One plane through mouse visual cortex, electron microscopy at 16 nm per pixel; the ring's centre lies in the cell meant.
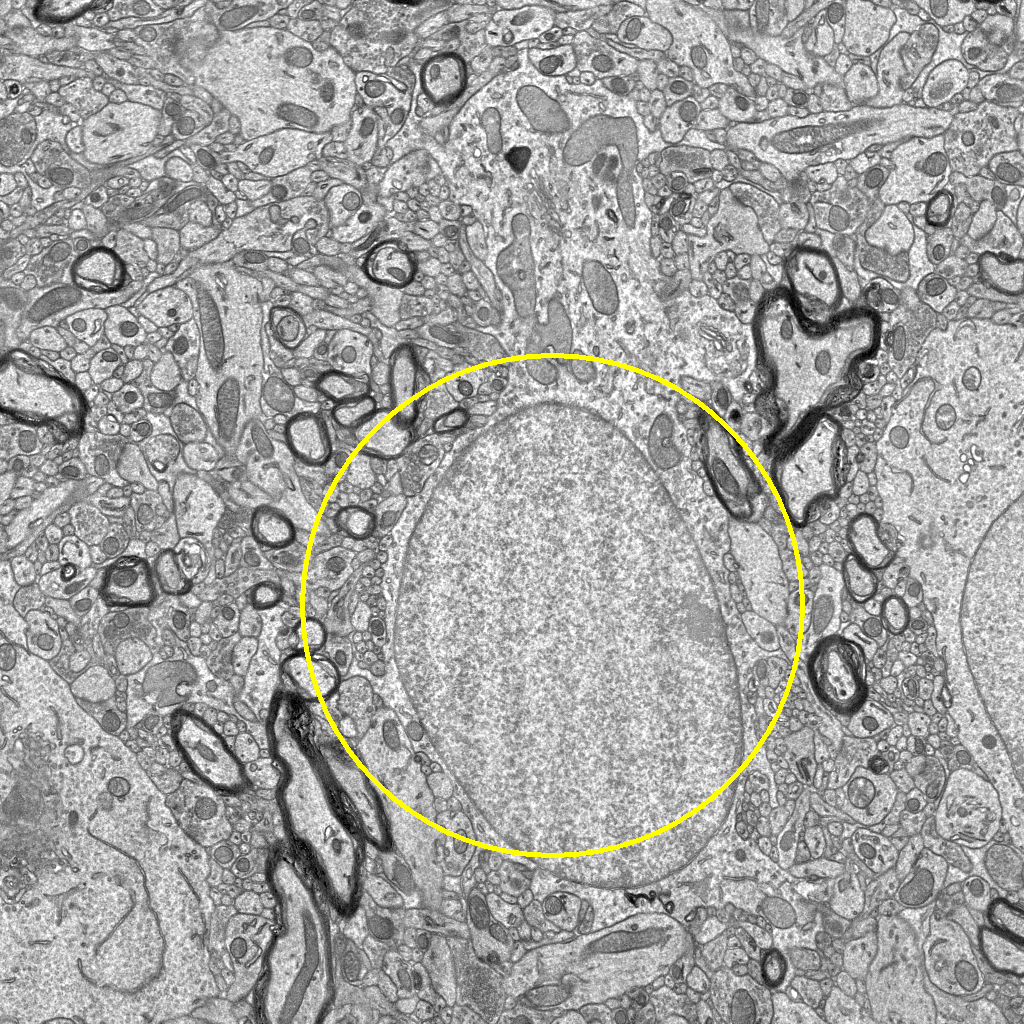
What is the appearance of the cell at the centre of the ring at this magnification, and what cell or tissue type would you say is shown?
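Start with the nucleus: a large oval, taller than wide, fully in view. Its envelope curves smoothly, without deep folds, and the chromatin is finely dispersed, with no large dark clumps. Above it the cytoplasm is widest, and the body tapers upward. This is an astrocyte.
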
